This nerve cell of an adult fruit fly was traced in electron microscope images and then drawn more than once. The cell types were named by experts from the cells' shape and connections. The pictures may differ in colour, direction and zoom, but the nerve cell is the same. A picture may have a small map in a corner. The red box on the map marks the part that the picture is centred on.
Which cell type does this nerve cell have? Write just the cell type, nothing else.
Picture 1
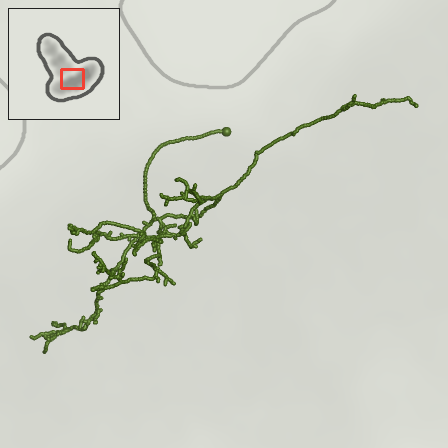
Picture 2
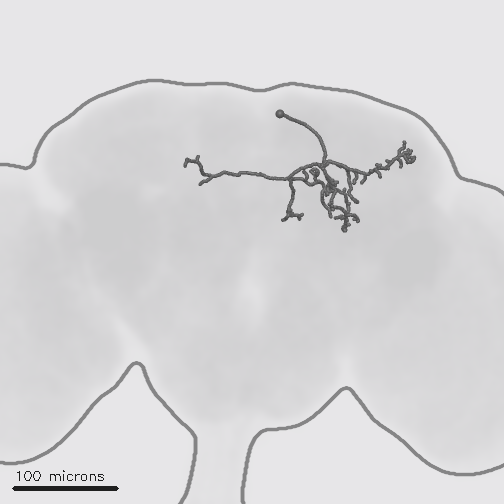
CB2967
